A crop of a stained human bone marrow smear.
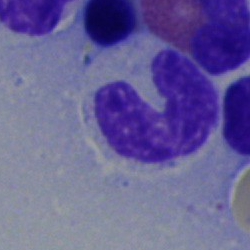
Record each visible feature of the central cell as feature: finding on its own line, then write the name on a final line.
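Nucleus: horseshoe-shaped, deep notch entering from top
Chromatin: purple, small scattered pale patches
Cytoplasm: pale greyish-lilac
Outline: rounded, faint
Name: band neutrophil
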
